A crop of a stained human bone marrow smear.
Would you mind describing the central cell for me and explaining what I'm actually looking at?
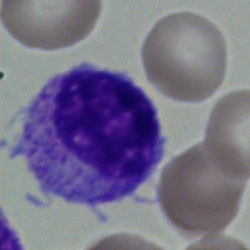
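Roughly round, this one, though its left and lower border is ragged and frayed, with thin hair-like threads sticking out there. Fine purple specks dot the cytoplasm, and I don't see any clear vacuoles. It's a myelocyte.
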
